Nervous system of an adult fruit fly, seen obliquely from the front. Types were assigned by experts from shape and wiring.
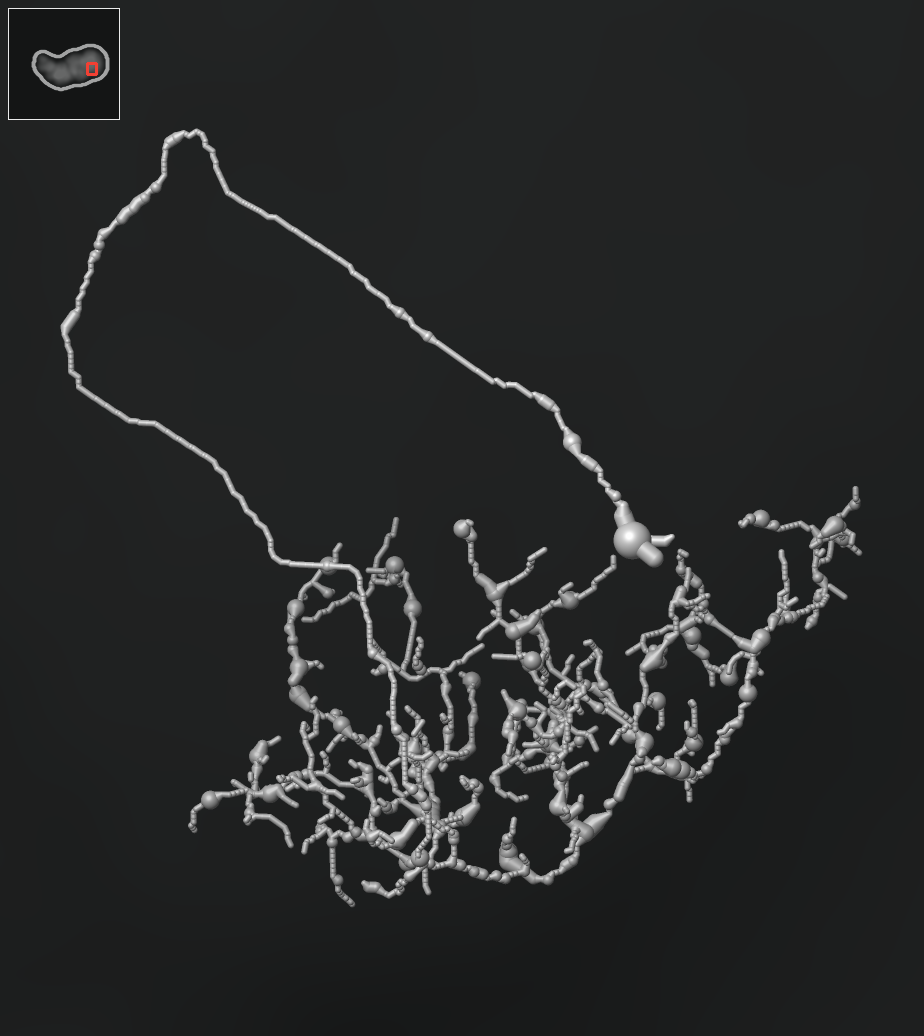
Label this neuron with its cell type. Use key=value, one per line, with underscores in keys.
cell_type=Li34b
